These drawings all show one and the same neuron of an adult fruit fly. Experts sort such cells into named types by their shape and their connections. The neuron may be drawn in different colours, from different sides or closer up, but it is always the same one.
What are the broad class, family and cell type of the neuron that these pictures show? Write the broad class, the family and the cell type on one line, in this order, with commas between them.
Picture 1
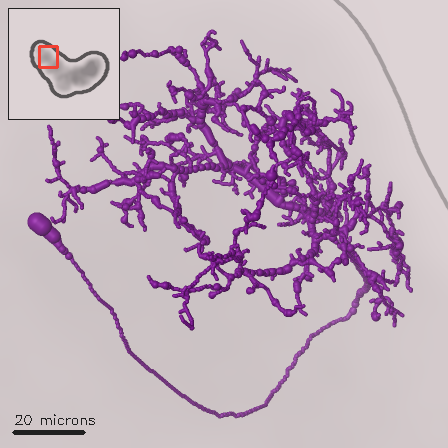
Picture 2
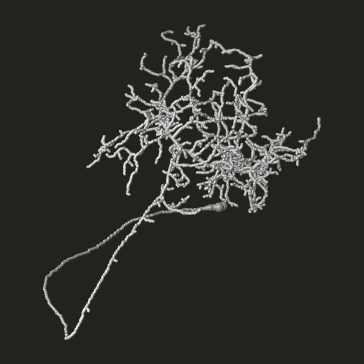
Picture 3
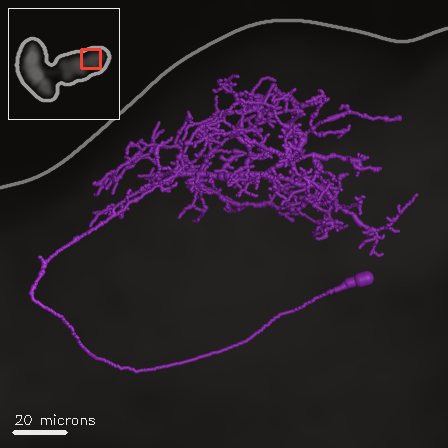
nerve-cord intrinsic neuron, hemilineage 06B, IN06B029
